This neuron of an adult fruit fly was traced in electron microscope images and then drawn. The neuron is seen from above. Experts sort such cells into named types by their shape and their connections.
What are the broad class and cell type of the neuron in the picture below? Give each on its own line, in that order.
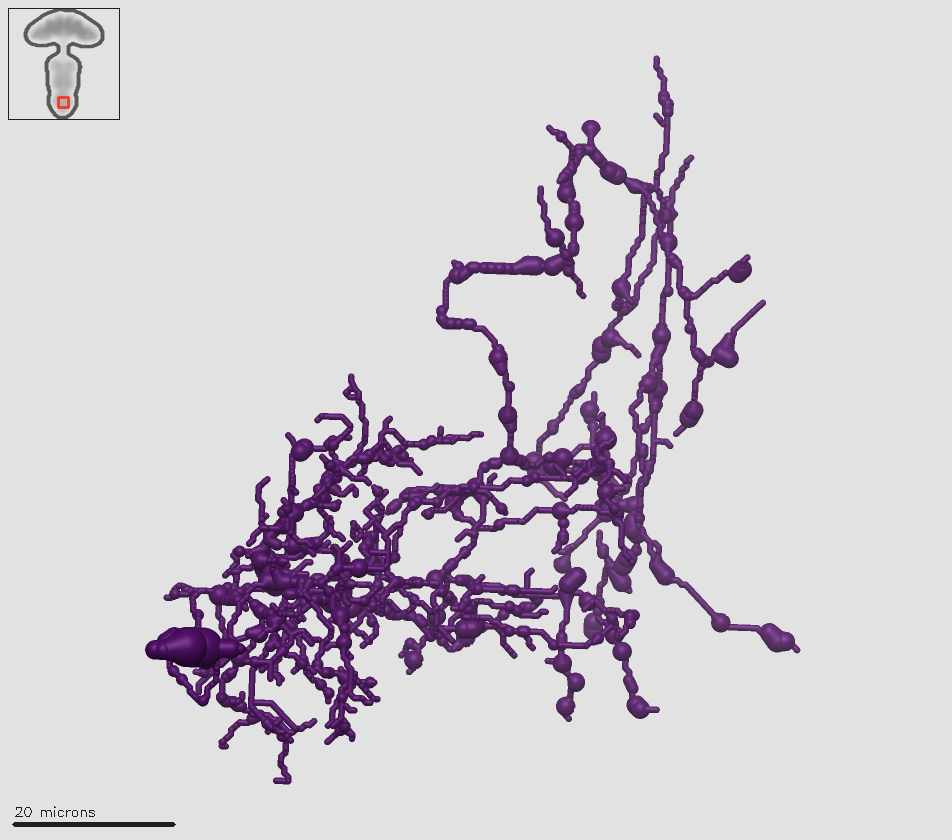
nerve-cord intrinsic neuron
INXXX396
